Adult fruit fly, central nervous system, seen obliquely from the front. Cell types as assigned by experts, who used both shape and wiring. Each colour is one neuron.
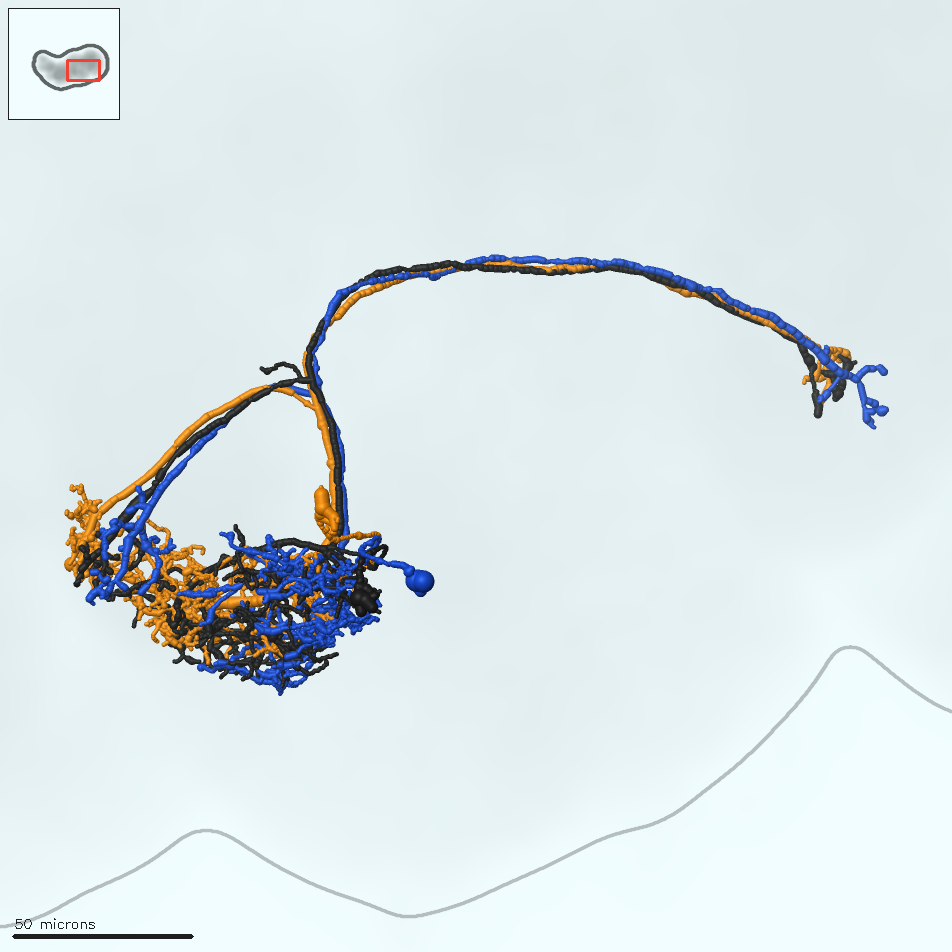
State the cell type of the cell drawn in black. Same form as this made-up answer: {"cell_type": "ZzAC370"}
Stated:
{"cell_type": "SAD052"}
